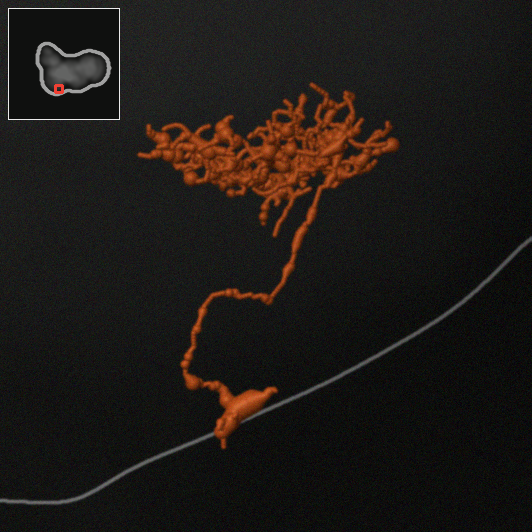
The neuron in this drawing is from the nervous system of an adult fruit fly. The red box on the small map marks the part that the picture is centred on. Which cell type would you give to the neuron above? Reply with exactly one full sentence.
Cell type Dm12 is what this neuron is.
